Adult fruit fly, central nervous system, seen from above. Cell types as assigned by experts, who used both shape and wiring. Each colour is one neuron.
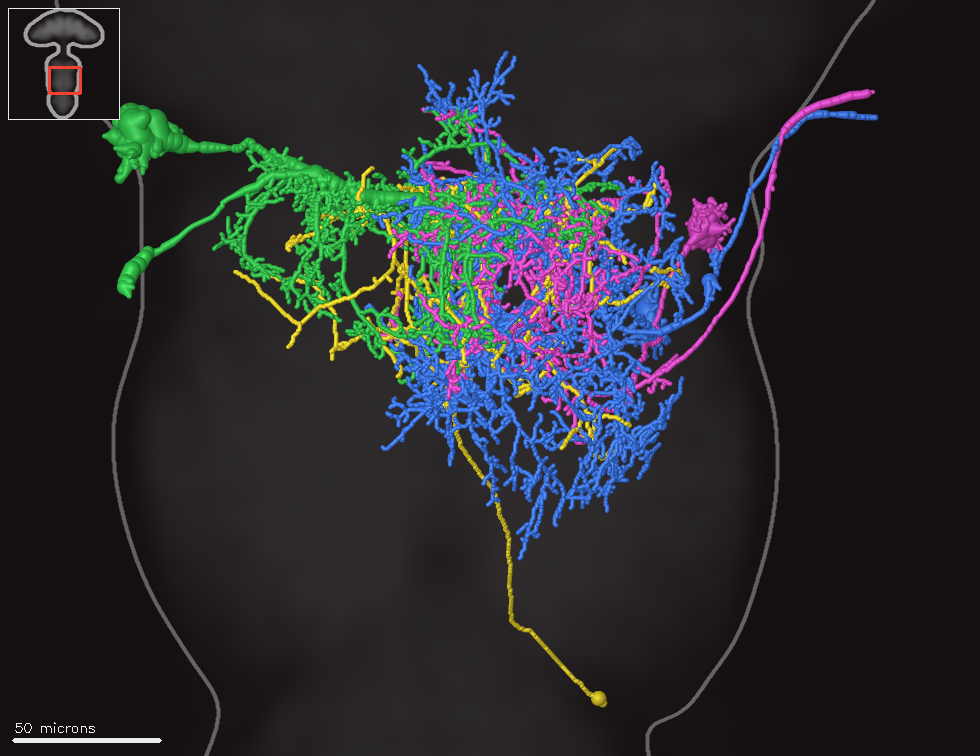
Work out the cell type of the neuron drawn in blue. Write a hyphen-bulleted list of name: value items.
- cell type: tp2 MN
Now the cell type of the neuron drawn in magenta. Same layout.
- cell type: DVMn 1a-c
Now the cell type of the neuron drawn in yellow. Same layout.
- cell type: IN12A052_b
